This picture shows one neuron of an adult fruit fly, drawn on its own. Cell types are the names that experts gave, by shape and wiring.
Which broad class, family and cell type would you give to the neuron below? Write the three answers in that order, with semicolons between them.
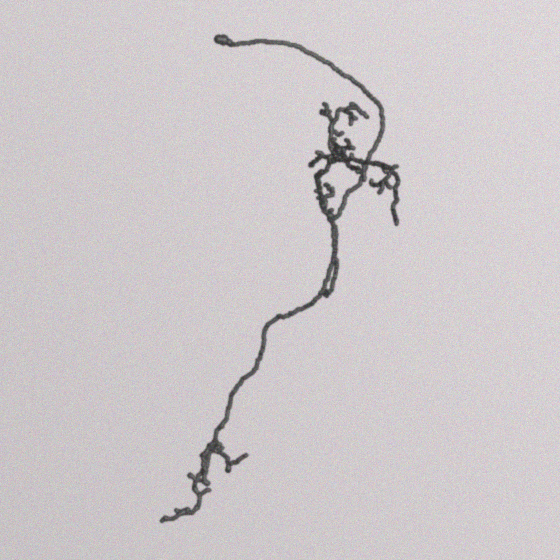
central-brain intrinsic neuron; hemilineage SLPad1_posterior; CB1148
